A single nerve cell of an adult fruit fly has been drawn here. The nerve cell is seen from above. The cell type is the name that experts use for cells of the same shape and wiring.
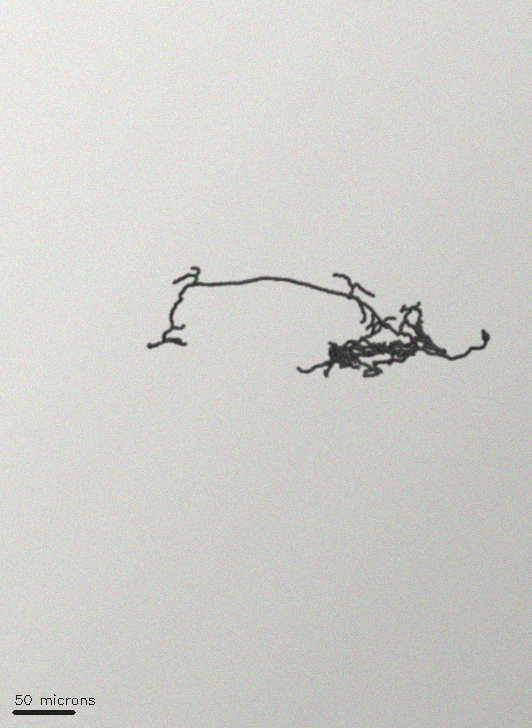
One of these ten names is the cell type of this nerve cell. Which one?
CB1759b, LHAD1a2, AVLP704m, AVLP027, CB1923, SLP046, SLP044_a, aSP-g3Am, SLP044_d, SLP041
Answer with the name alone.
AVLP704m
